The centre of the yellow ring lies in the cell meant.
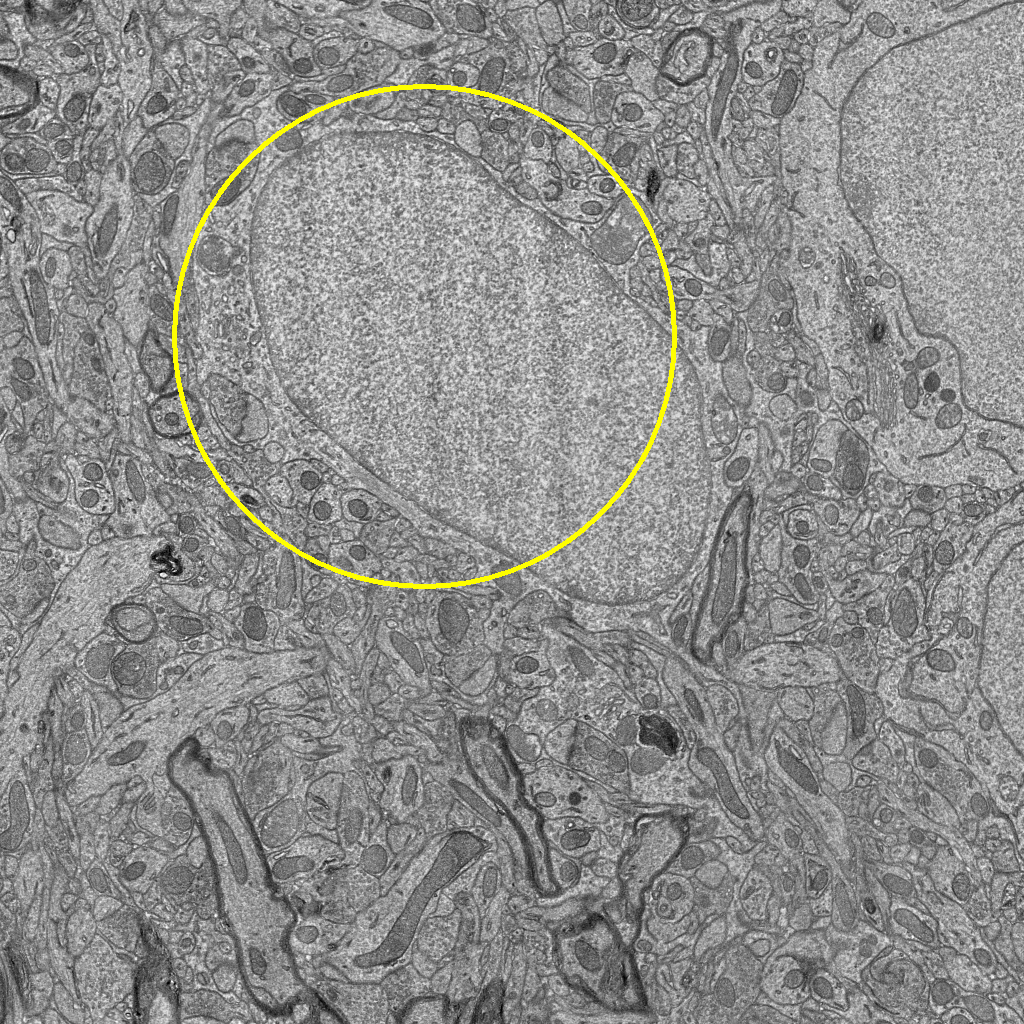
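Astrocyte (ringed cell). The nuclear outline is smooth and lacks deep infoldings. Chromatin is finely granular and evenly distributed, with no large dark clumps. No distinct nucleolus is seen in this plane. A second large pale nucleus lies at the full field's upper right.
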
